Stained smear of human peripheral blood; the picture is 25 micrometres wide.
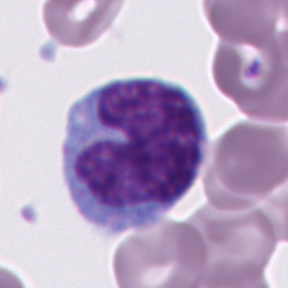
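Monocyte at the centre of a stained smear of human peripheral blood, seen by light microscope. Its outline is roughly round with a smooth edge, and the cell measures about 13 micrometres across. The nucleus, about 11 micrometres across, fills about 70% of the cell's area and has a notch that opens toward the left side. The cytoplasm is a pale greyish blue, its rim widest on the left side of the cell.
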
